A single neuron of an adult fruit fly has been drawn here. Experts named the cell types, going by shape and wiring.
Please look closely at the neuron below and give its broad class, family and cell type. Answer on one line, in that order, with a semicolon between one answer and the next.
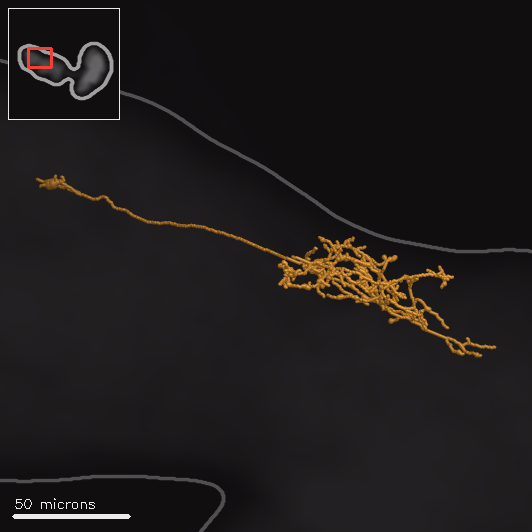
nerve-cord intrinsic neuron; hemilineage 16B; IN16B066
